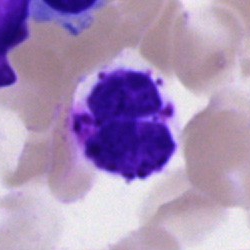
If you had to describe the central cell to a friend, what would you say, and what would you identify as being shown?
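The nucleus fills most of the cell, leaving a narrow cytoplasmic rim; a pale horizontal cleft splits it into upper and lower parts. Chromatin: dark purple, coarsely clumped. A few dark purple-magenta granules sit at the edge, mostly left and right. It is a basophil.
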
